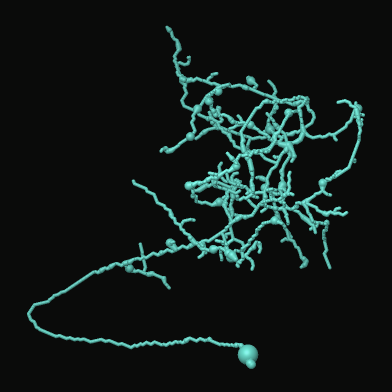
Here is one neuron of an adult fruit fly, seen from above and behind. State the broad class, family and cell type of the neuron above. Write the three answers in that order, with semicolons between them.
central-brain intrinsic neuron; hemilineage LHp1; CB1850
